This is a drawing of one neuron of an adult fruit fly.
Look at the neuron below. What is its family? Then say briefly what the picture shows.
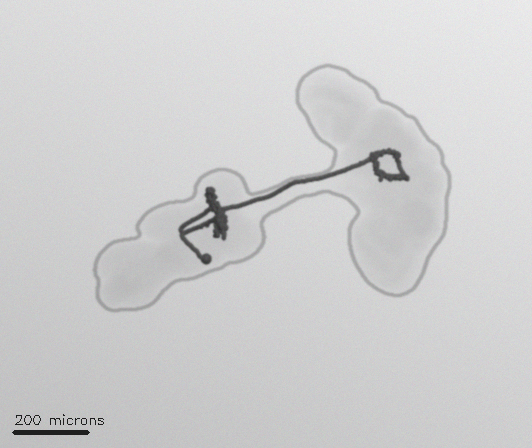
The family is hemilineage 09B. It is an ascending neuron. It runs through the neck, between the brain and the nerve cord. The cell body is in the middle of the picture. By the scale bar it is about 600 microns wide in this view.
